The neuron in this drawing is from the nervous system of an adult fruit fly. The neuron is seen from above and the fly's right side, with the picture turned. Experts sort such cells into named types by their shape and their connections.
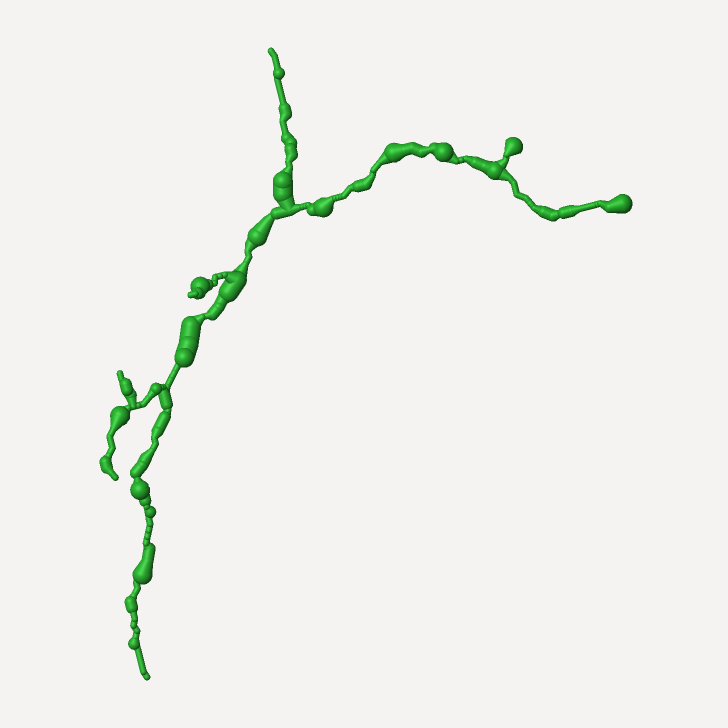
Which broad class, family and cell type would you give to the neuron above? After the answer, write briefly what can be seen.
It is a sensory neuron entering the nerve cord. Its family is called class mechanosensory tactile. It is of cell type SNta28. No cell body is drawn. There are a dozen or fewer branch ends.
